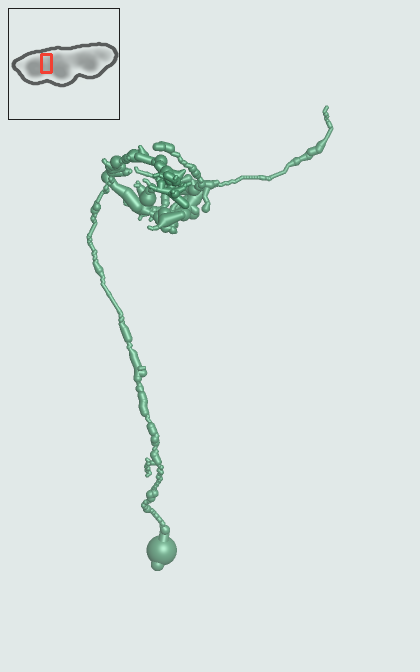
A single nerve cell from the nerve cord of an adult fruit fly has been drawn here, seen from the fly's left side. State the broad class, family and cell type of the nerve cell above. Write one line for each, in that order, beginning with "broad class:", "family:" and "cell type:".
broad class: nerve-cord intrinsic neuron
family: hemilineage 03B
cell type: IN03B045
